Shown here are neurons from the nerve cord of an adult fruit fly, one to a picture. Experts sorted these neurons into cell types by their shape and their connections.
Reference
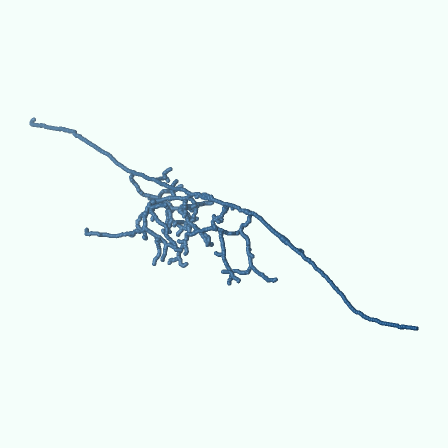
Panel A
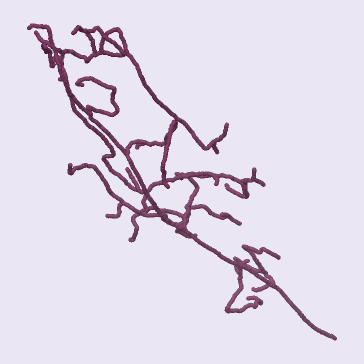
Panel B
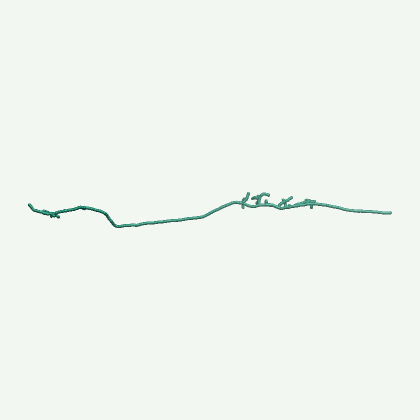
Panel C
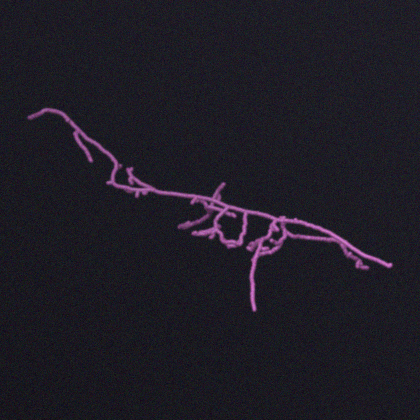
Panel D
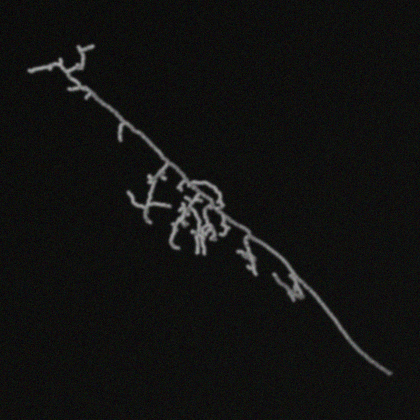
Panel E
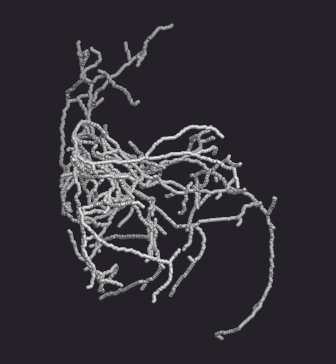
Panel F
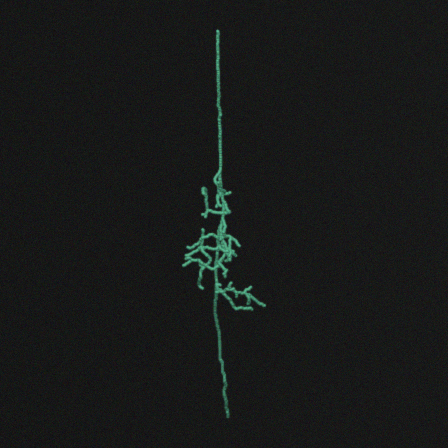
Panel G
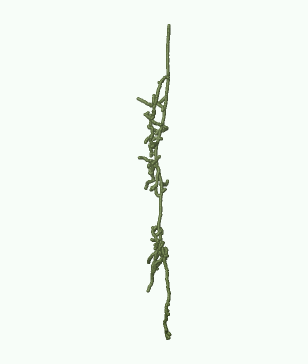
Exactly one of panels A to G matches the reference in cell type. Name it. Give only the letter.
F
